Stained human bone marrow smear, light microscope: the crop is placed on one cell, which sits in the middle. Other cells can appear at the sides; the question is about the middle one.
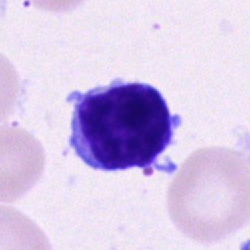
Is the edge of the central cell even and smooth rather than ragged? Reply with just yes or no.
No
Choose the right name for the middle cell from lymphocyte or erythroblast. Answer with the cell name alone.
lymphocyte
